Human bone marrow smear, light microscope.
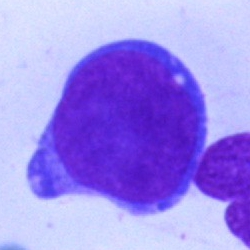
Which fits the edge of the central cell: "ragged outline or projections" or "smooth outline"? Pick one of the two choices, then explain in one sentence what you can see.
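Ragged outline or projections. The cell has a rounded outline with a blunt cytoplasmic bulge at its lower left.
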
